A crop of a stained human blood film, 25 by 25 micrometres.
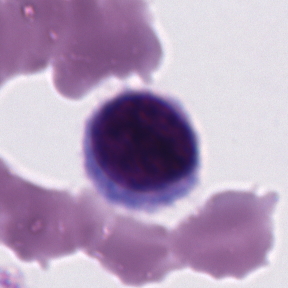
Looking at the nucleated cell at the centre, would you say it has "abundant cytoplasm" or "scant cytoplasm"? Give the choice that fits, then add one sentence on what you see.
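Scant cytoplasm. The nucleus fills most of the cell.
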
